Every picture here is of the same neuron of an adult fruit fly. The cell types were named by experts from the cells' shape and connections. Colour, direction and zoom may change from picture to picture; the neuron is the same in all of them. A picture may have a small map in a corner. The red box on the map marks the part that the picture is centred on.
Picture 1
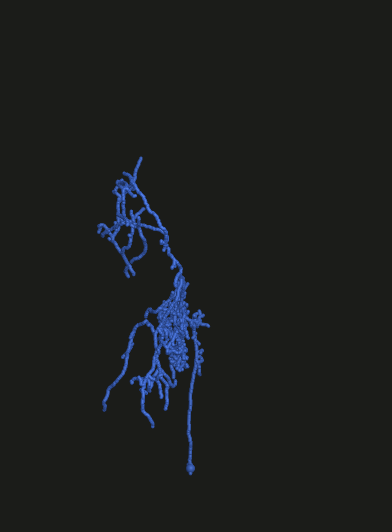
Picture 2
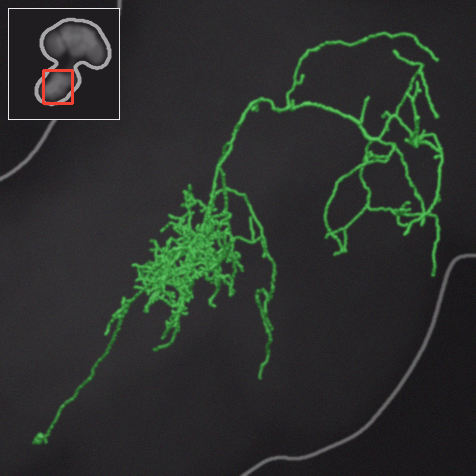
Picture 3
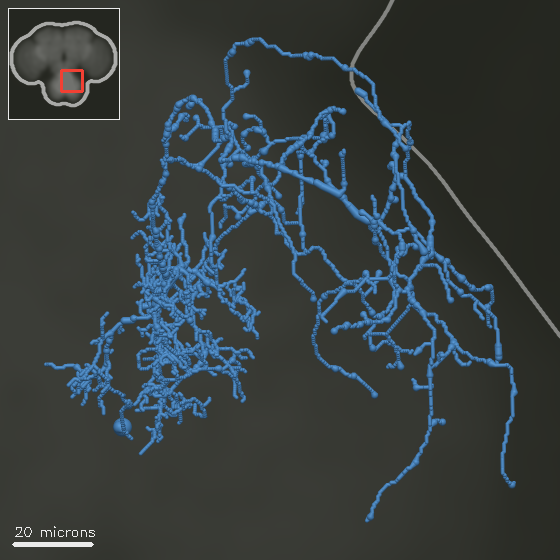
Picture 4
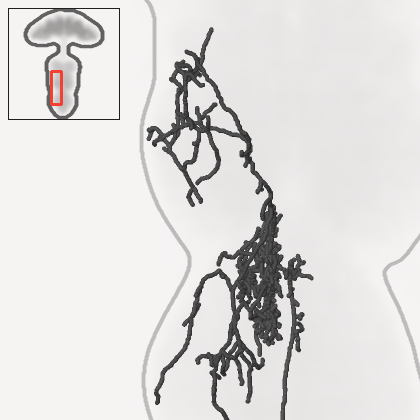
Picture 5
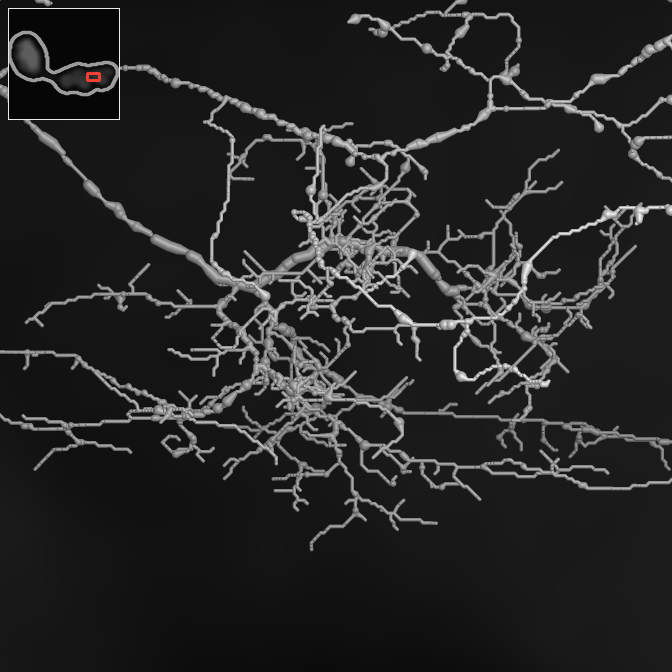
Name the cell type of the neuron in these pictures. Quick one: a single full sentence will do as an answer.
What this neuron is, by cell type, is IN06B030.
